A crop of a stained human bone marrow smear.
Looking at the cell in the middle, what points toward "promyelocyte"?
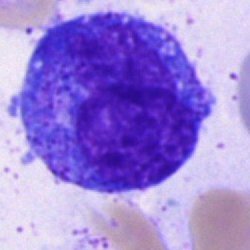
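Taking this cell as a promyelocyte, let me go through what it shows. Its outline is nearly round. The cytoplasm stains blue, and purple granules are scattered through it.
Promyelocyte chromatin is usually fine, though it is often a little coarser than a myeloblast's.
Here the chromatin looks mottled, with darker and paler purple areas.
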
